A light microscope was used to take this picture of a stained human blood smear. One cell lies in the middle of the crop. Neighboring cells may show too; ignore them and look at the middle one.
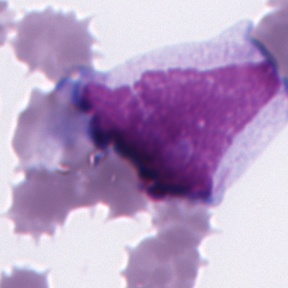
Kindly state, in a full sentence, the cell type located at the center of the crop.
The cell nearest the centre of this crop is a myeloblast.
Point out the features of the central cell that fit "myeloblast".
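The part that goes with a myeloblast is the nucleus: it is large and fills most of the cell.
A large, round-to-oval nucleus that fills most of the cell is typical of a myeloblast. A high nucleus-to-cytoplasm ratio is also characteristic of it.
What doesn't go with it is the shape of that nucleus, which here is angular rather than round or oval. The cell outline is angular as well, roughly triangular rather than round. Pale lilac-blue cytoplasm makes a broad rim along the upper and right sides of the nucleus, while at the lower left the nucleus runs out to the cell edge with little or no cytoplasm beside it.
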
